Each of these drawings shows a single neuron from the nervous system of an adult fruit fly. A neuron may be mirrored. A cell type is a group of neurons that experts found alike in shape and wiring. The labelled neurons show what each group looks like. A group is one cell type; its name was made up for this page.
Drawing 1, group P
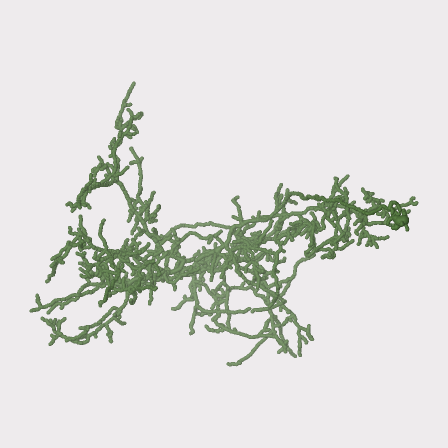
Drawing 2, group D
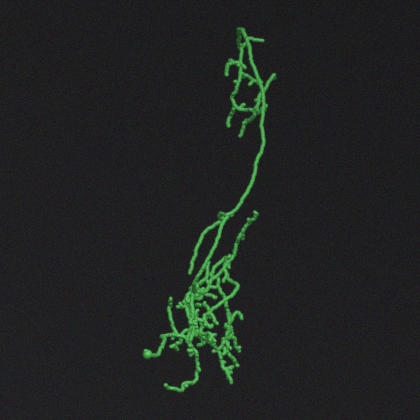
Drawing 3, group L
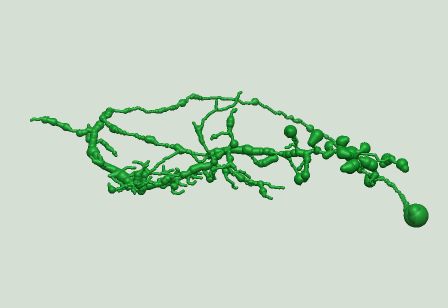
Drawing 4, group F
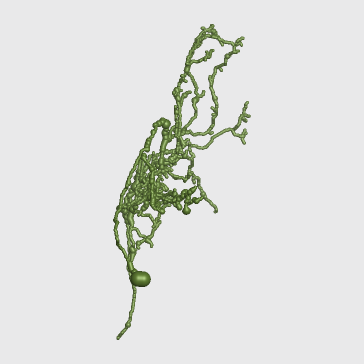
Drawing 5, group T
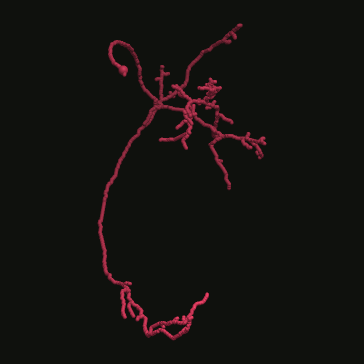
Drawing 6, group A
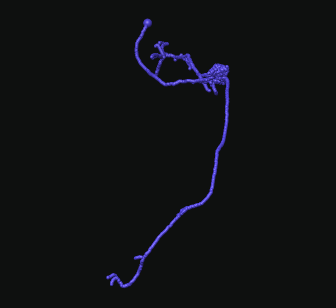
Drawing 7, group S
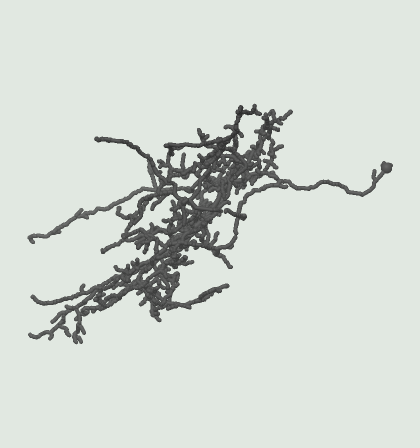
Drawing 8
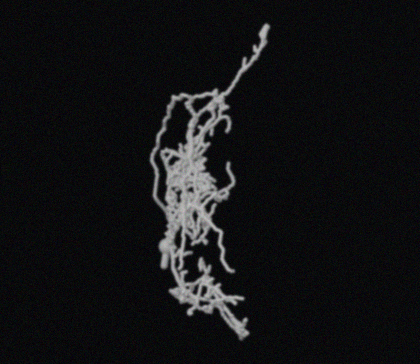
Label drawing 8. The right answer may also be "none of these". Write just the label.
group F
